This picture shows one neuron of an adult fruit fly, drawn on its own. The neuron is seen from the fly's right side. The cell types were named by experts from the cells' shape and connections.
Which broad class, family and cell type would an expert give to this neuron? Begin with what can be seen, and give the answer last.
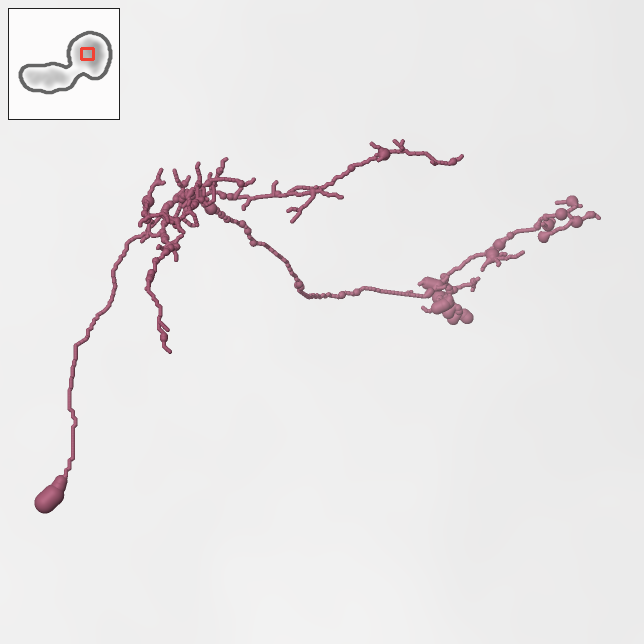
The cell body can be seen at the lower left of the picture. Dozens of branch ends can be seen. Its broad class is central-brain intrinsic neuron. Its family is hemilineage DM6_posterior. It is of cell type CB1556.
